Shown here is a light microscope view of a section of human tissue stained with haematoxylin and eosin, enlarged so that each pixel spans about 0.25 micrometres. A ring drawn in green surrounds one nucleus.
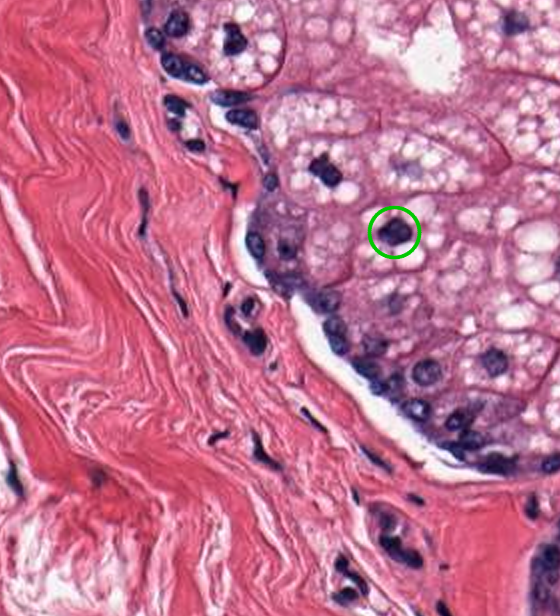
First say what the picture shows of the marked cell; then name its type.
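The nucleus is small and angular, its edges pressed in by the clear spaces around it. The cytoplasm is pale and filled with many rounded clear spaces separated by thin pink strands, giving it a bubbly look. The cell lies among other similar bubbly cells, a few cells in from the darker row of cells that line the edge of the cluster beside the pink fibres. This is a sebaceous gland cell.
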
